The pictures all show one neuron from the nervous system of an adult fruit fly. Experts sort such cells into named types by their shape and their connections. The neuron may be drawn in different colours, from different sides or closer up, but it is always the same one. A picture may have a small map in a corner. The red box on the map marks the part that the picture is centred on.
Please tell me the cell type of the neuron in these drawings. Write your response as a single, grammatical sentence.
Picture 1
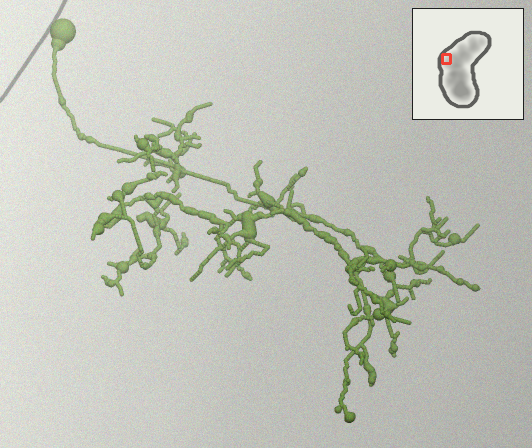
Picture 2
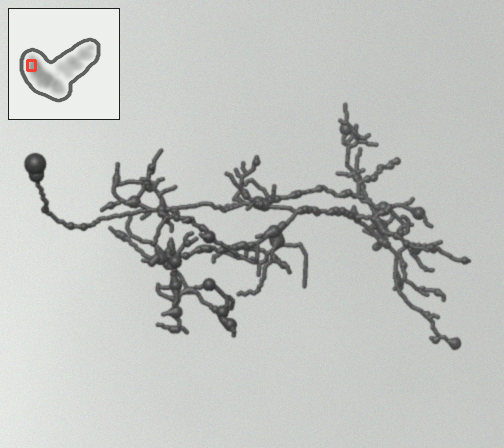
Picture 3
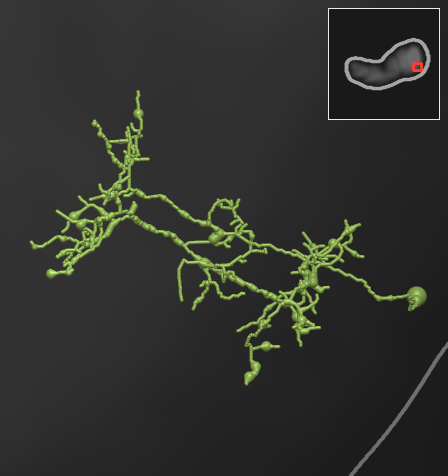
The neuron is of cell type Mi14.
